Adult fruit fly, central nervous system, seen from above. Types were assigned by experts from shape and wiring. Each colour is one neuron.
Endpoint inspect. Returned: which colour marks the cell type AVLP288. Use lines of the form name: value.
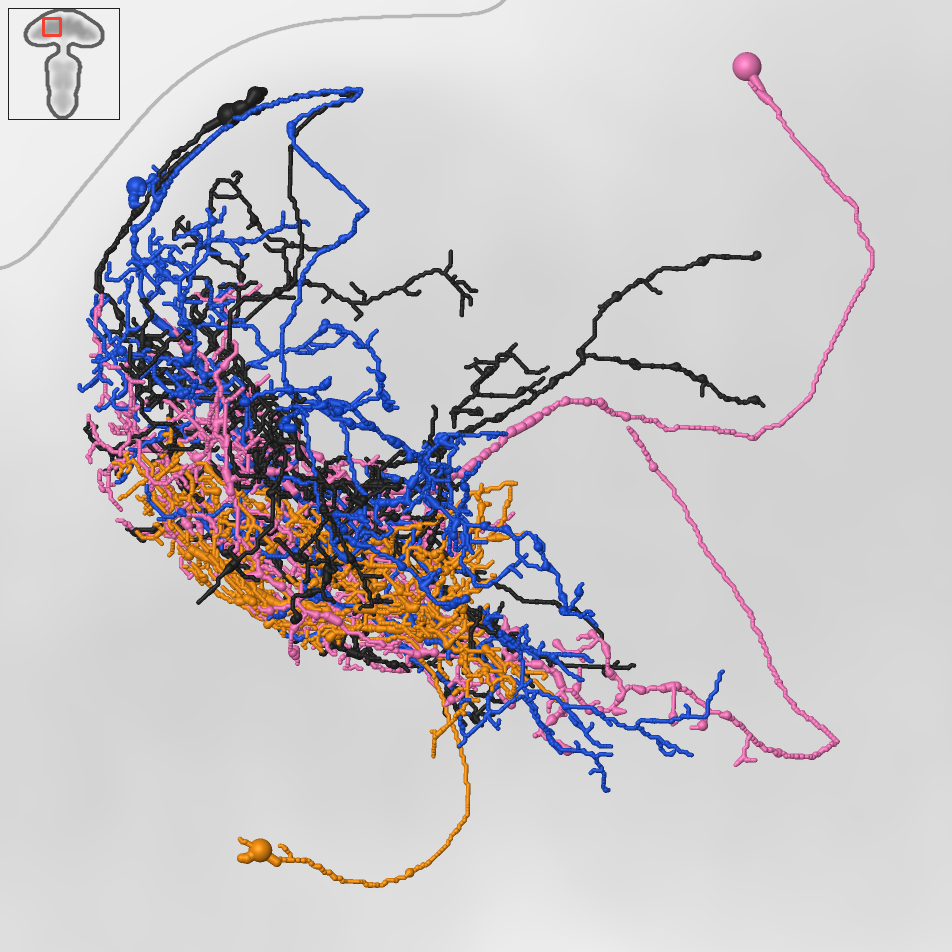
colour: black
